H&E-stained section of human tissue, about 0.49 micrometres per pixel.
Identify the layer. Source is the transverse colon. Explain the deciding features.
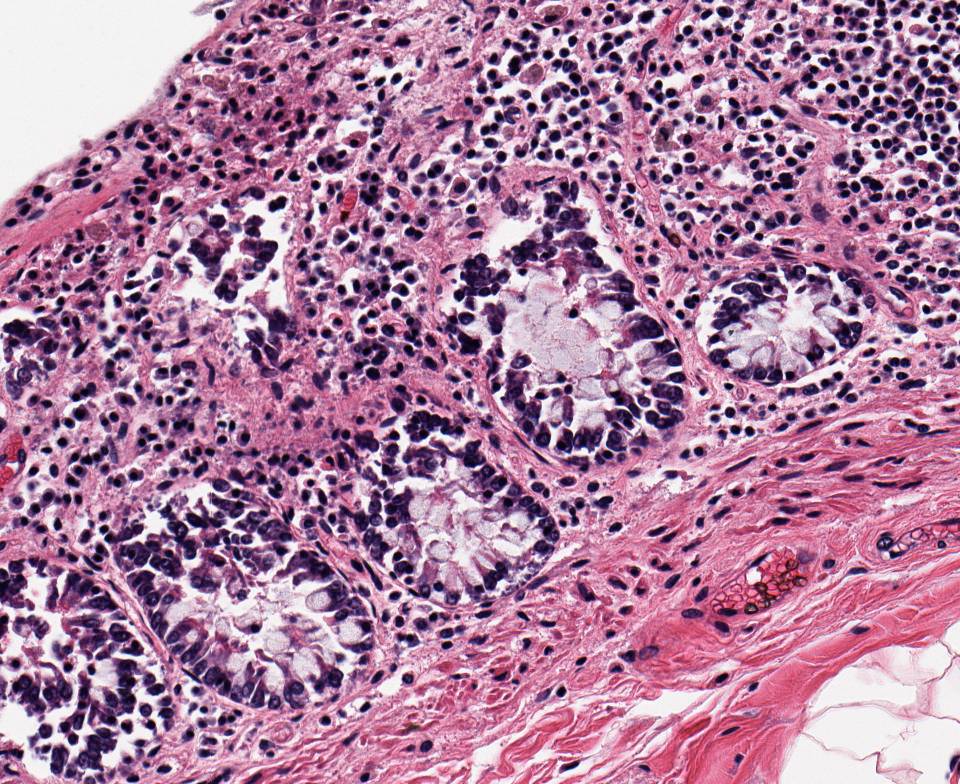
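What you have here is colonic mucosa. Start with the rounded gland profiles lined up across the centre and lower left, each with its dark epithelial nuclei sitting at the outer, basal edge.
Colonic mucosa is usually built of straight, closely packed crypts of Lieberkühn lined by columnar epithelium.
Now look between and above the glands: the stroma is crowded with small round dark-staining nuclei.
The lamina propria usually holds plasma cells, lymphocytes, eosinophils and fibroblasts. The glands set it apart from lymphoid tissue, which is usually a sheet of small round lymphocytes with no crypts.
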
